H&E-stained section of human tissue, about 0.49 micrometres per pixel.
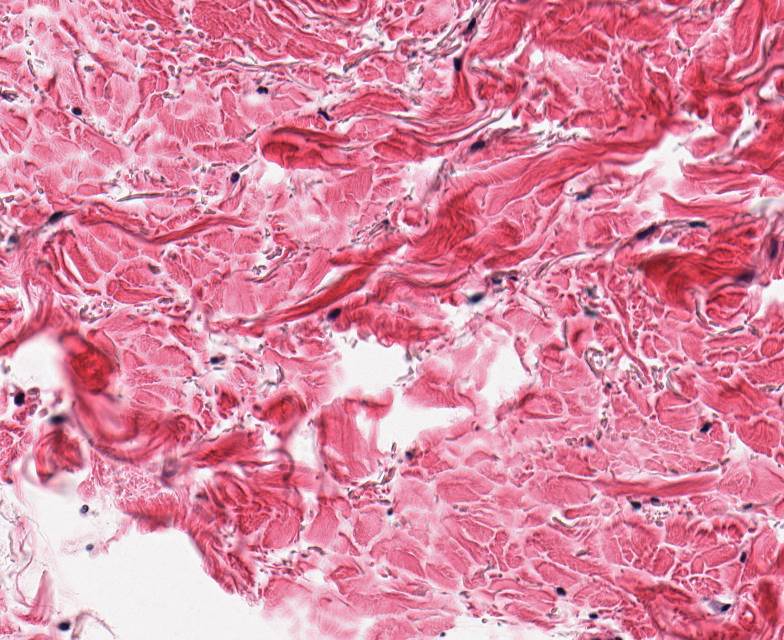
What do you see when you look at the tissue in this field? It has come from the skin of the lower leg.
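Notice that the entire field is dense pink collagen, its bundles lying in many different directions. Narrow pale clefts part many of these bundles from one another. Only a few nuclei sit between the bundles, scattered one by one. Each is small, dark and oval to spindle-shaped, with little cytoplasm you can make out, as in fibroblasts.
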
